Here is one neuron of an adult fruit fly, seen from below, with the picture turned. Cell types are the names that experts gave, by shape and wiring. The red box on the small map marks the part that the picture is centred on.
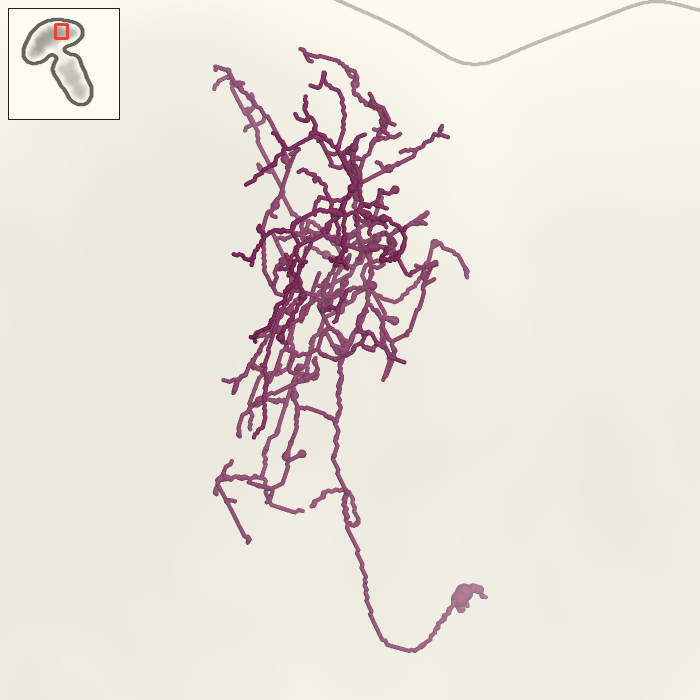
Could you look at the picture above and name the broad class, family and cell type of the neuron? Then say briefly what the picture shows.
It is a central-brain intrinsic neuron. Its family is hemilineage VPNp&v1_posterior. It is of cell type AVLP480. It lies in the brain. The picture shows dozens of branch ends.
